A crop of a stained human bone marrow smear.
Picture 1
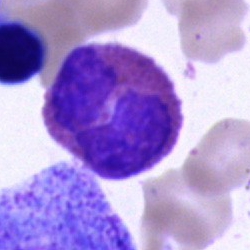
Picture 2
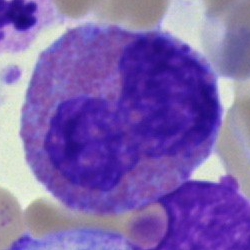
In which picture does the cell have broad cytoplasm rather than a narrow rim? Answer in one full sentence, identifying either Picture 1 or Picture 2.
Picture 2 has the cell whose cytoplasm is abundant.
